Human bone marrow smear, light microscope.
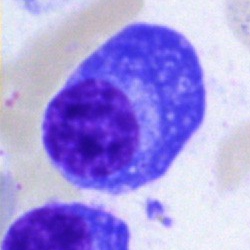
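Plasma cell, centre of a stained bone marrow smear. Its outline looks smooth and oval, drawn out from lower left to upper right, I'd say. The cytoplasm is plentiful and deep blue, with small pale spots scattered through it. I can't find any coarse purple granules.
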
